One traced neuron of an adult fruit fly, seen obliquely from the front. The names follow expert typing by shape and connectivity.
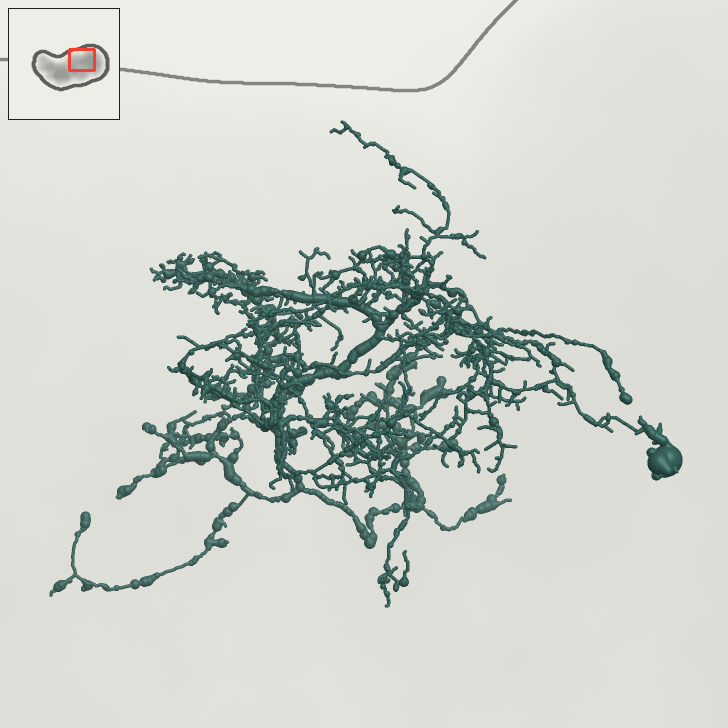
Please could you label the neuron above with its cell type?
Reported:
ATL006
